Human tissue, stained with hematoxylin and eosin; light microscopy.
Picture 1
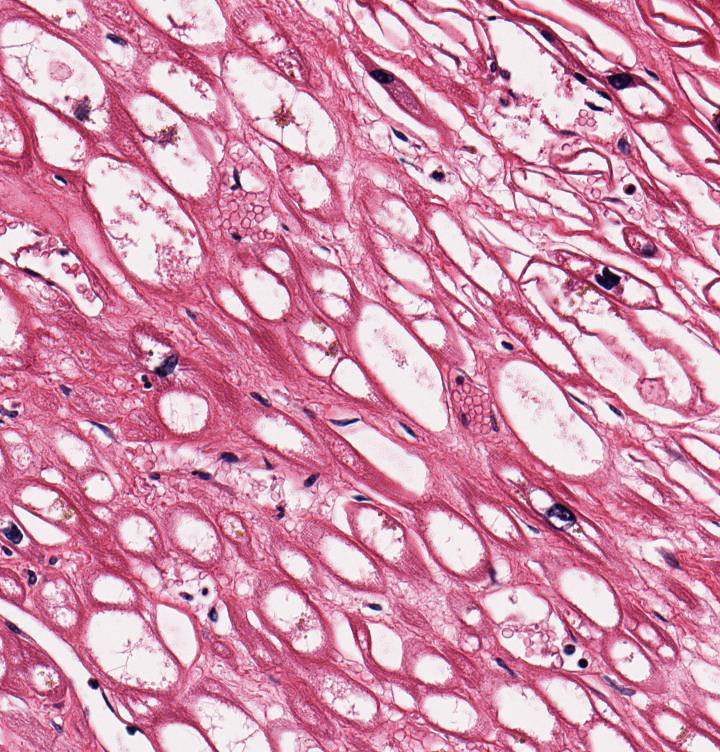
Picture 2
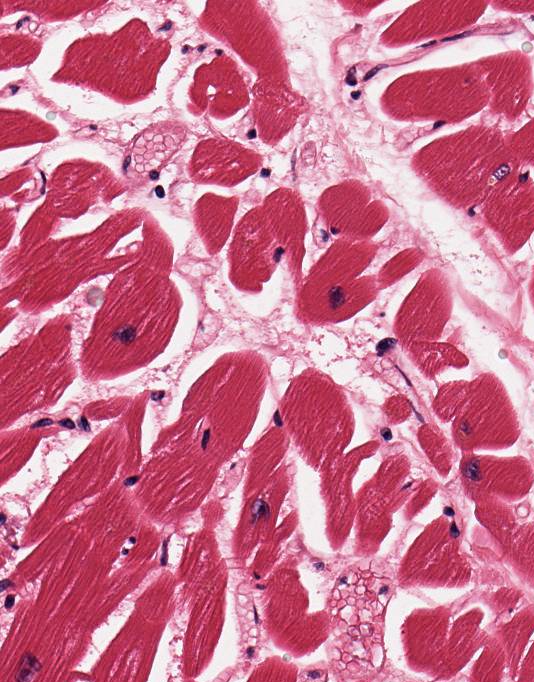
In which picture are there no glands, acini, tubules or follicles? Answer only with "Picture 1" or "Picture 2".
Picture 2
